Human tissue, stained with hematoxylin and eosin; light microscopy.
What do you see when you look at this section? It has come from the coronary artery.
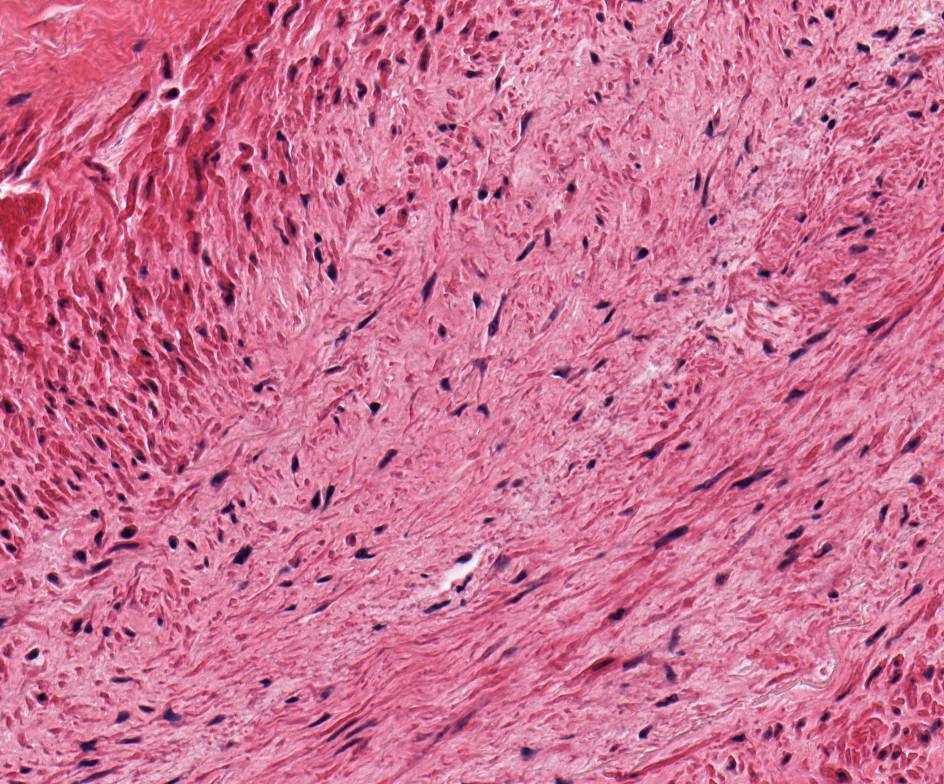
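Upper left: more densely cellular and more deeply eosinophilic than the centre. No epithelium or glands anywhere in the field. No fat cells seen.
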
